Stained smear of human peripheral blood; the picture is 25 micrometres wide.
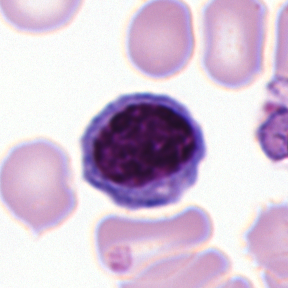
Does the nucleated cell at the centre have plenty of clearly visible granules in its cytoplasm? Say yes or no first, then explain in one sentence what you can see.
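No. The cytoplasm shows no distinct granules.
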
